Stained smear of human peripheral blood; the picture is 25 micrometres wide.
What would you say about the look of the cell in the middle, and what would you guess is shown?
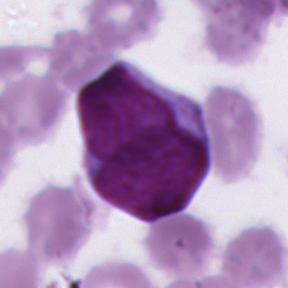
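Nucleus occupying almost the whole cell. Curved groove across its middle, running roughly left to right. Chromatin dark purple, densely stained throughout. No granules visible in cytoplasm. Cell: myeloblast.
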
